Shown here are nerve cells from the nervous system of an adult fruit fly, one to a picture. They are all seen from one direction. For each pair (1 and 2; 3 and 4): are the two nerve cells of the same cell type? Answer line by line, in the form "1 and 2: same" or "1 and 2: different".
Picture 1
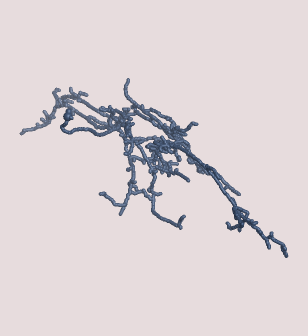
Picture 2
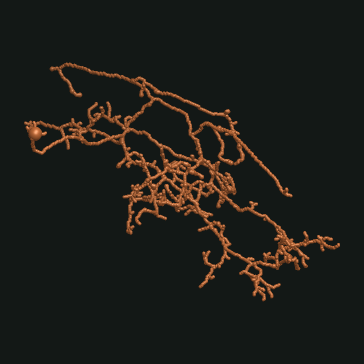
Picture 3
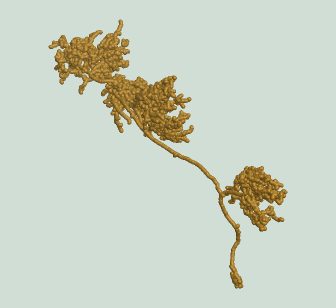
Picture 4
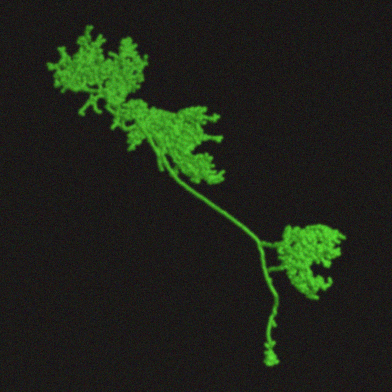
1 and 2: different
3 and 4: same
